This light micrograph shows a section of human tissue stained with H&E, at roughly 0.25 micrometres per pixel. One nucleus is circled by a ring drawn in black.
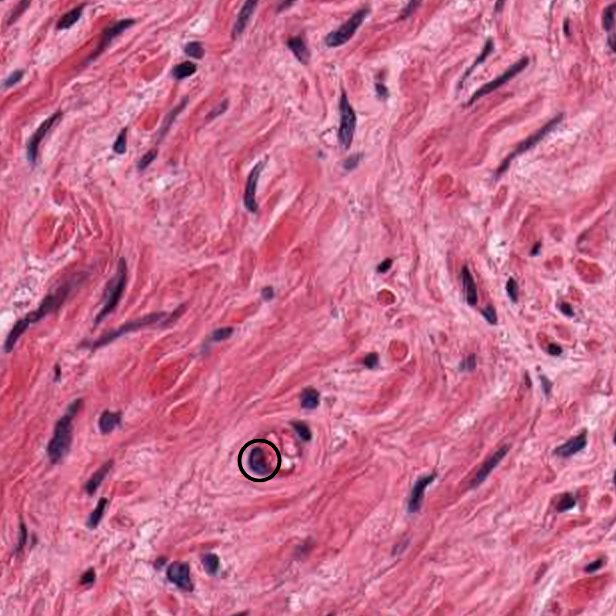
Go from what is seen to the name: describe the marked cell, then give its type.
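The nucleus is small, very dark and rounded to oval, shorter and less elongated than the spindle-shaped nuclei scattered in the surrounding stroma. It sits at the rim of a tiny round lumen that holds a few red-pink bodies, so it forms part of the wall of a small vessel. Almost no cytoplasm is visible around the nucleus; it is only a thin rim that cannot be separated from the vessel wall. A second dark nucleus lies on the opposite rim of the same small lumen, and pink fibres wrap around the vessel in concentric layers. Type of cell: endothelial cell.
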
